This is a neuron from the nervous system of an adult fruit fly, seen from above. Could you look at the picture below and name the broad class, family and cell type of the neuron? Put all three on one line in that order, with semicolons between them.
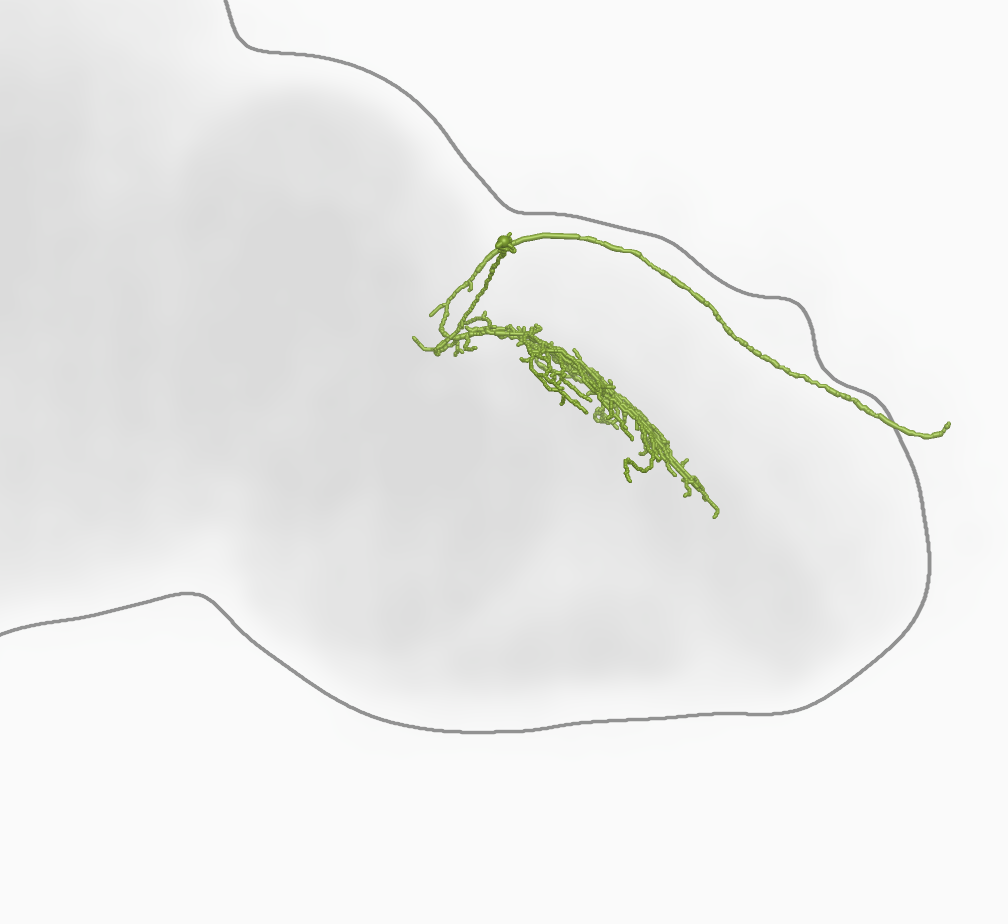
optic-lobe intrinsic neuron; Lat; Lat4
